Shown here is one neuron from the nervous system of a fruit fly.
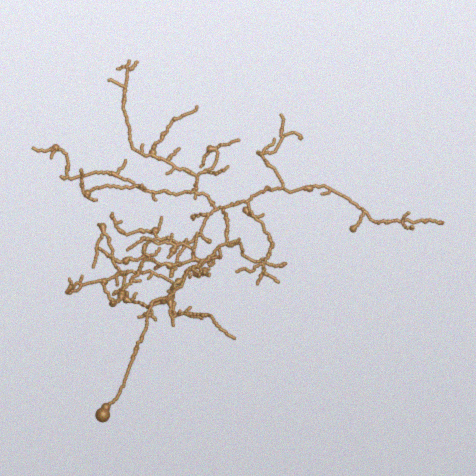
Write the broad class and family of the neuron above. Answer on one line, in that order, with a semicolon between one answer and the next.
optic-lobe intrinsic neuron; Li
